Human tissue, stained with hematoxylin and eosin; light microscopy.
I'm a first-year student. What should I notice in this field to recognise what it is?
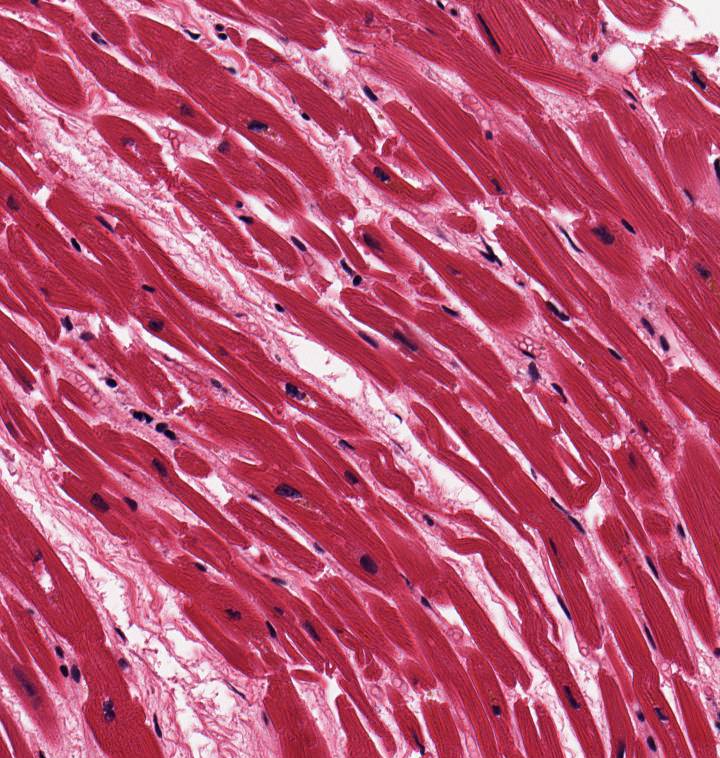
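Myocardium. Fibres branch and join neighbouring fibres, not separate unbranched cylinders.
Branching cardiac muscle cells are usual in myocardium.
Small dark, elongated nuclei scattered in spaces between fibres.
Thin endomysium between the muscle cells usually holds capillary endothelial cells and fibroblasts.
Narrow empty white clefts separate many fibres.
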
